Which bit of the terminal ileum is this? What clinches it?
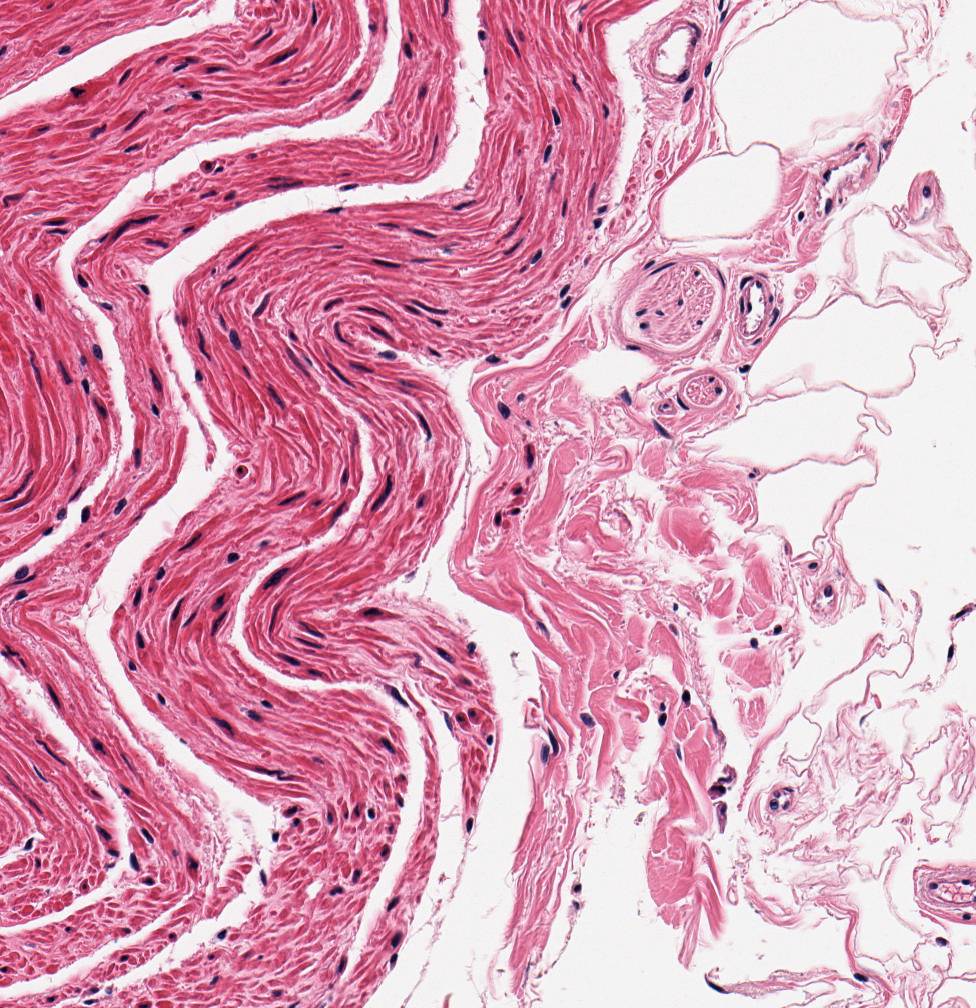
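Answer: smooth muscle, in the left two-thirds of the field. Its cells carry elongated, cigar-shaped dark nuclei in strongly eosinophilic cytoplasm, in wavy zigzag bands running top to bottom.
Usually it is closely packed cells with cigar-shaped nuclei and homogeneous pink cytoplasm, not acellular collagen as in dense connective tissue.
Loose connective tissue fills the right third, with adipocytes along its edge.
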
